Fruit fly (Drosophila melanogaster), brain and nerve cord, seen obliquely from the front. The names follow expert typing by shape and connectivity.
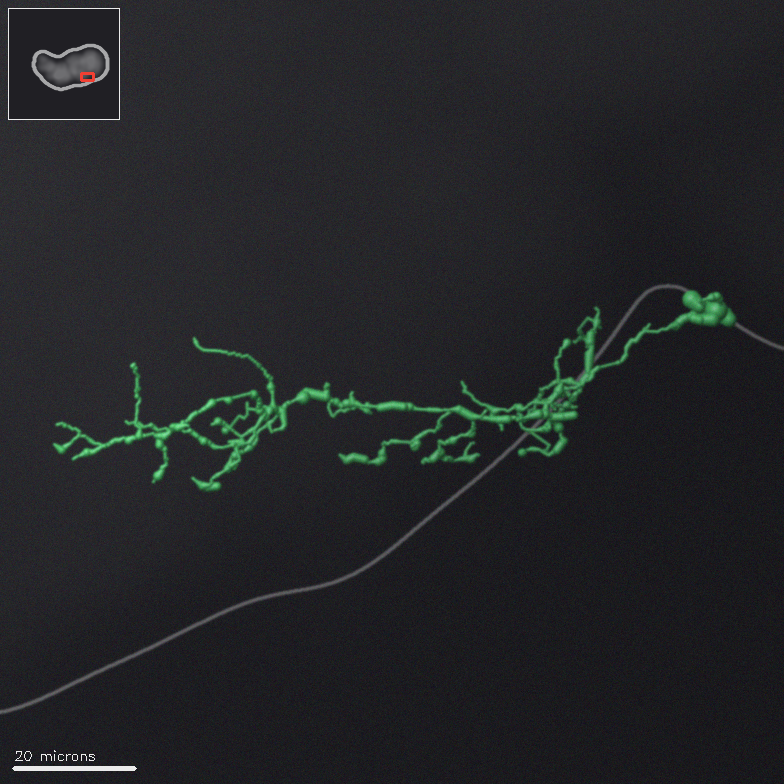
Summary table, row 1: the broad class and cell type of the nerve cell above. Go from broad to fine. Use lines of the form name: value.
broad class: motor neuron of the brain
cell type: MN11V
